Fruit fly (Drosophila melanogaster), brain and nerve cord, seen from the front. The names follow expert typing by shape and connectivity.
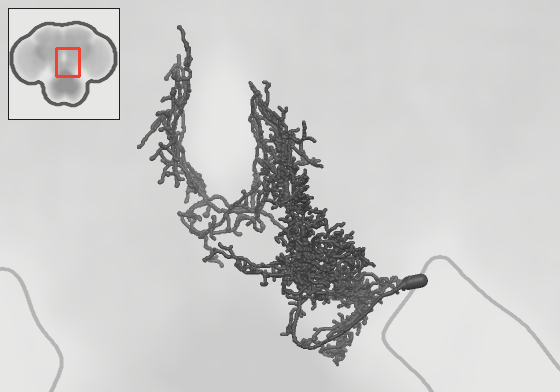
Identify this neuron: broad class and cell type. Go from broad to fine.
central-brain intrinsic neuron; GNG458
